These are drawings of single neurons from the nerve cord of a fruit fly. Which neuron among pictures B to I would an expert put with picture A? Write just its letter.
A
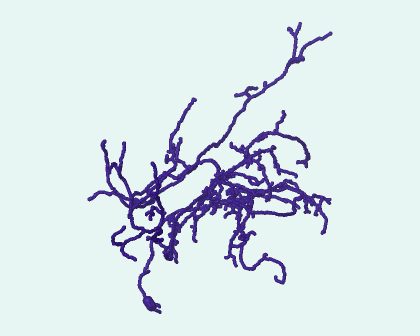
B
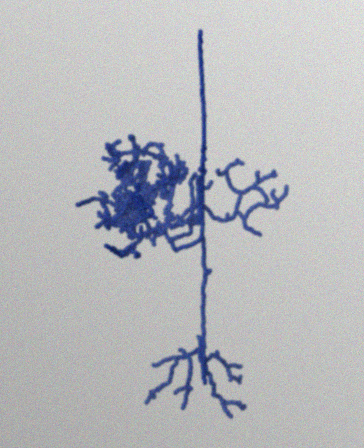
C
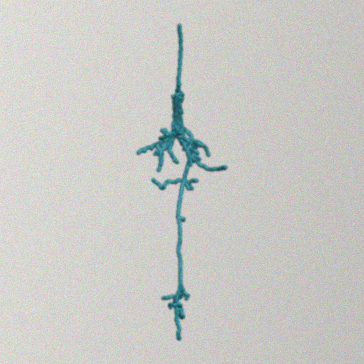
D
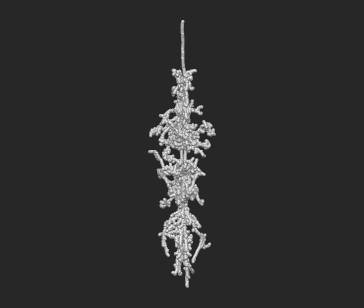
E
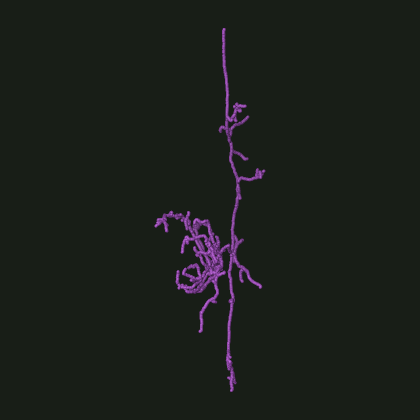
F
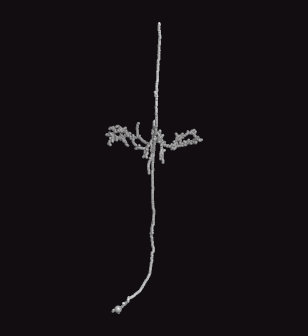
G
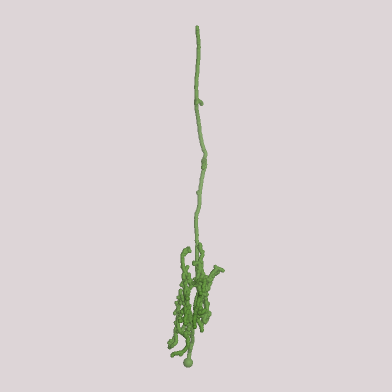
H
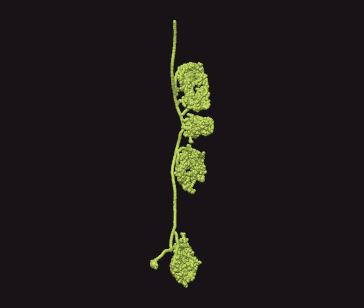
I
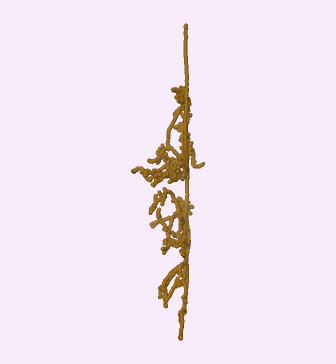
E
